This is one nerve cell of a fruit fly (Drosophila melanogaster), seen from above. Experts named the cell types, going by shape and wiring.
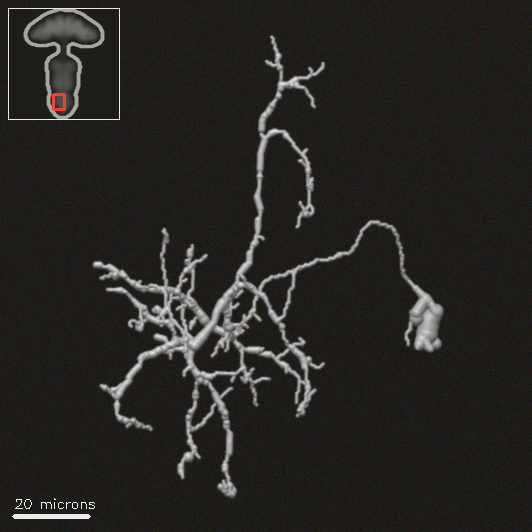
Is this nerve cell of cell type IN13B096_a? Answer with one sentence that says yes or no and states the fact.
No, type IN13B096_a is not the cell type of the nerve cell, which has another type.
